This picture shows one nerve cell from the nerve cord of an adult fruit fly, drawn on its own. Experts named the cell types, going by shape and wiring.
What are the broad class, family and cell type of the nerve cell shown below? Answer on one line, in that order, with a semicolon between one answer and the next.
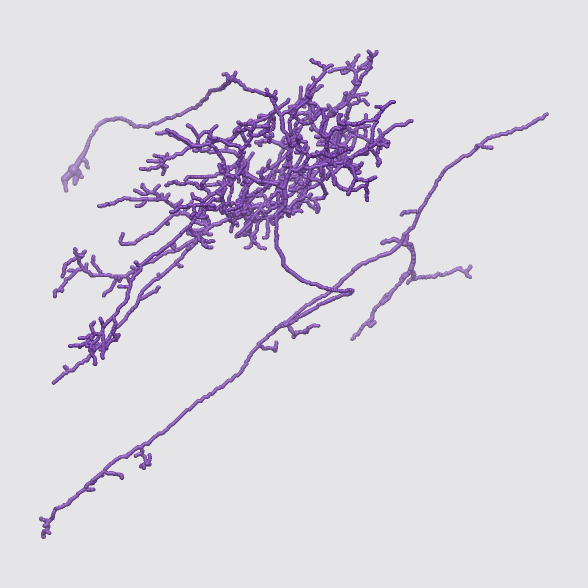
nerve-cord intrinsic neuron; hemilineage 14B; IN14B007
